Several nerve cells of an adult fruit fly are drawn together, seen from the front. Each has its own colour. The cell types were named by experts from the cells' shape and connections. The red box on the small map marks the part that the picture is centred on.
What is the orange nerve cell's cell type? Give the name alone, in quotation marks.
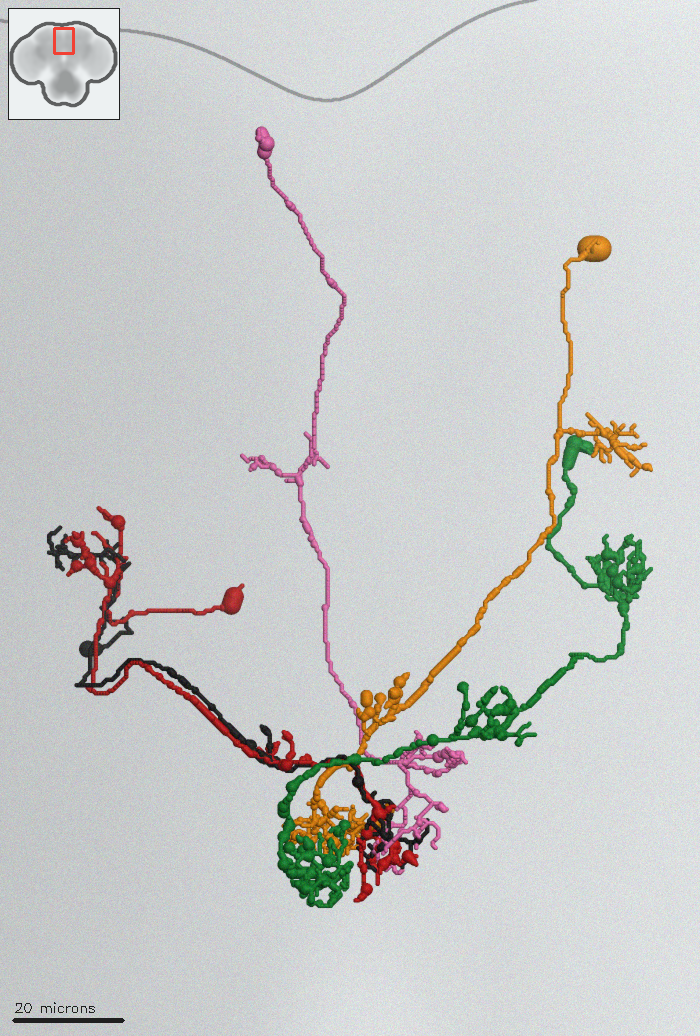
"PFNm_b"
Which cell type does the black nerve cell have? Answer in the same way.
"PFNp_b"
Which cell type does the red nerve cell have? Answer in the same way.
"PFNp_a"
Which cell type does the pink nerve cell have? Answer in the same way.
"PFNp_d"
